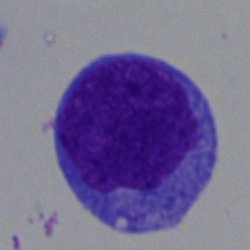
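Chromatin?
Finely granular, no coarse dark clumps.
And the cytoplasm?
Blue, widest below the nucleus, with a paler zone just beneath it and one small clear vacuole near the bottom edge.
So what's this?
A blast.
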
